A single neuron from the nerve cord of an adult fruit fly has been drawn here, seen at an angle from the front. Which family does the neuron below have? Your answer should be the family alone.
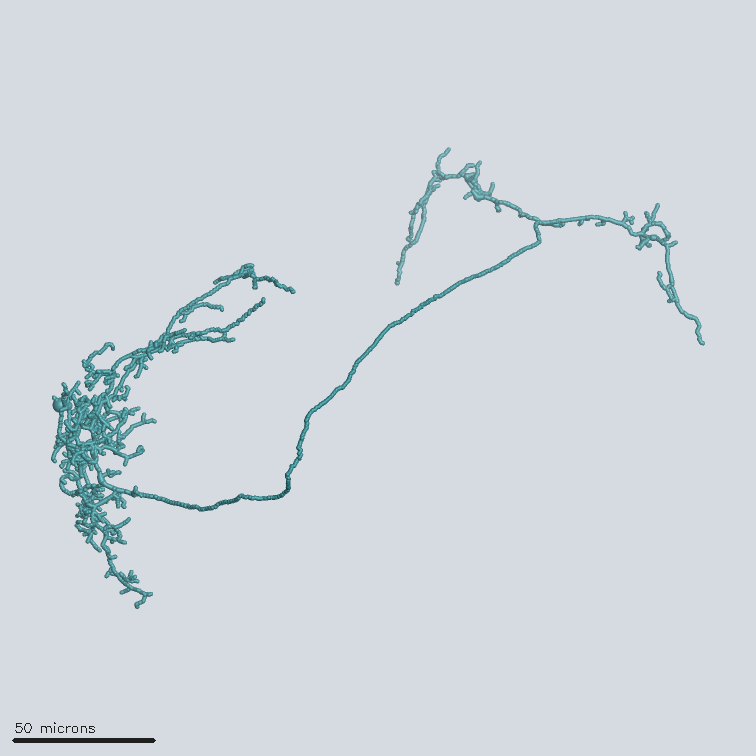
hemilineage 18B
